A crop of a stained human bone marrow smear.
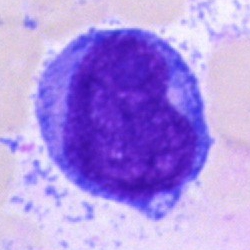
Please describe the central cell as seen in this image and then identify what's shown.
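Look first at the nucleus: it fills most of the cell, and a notch indents its right side. Around it, the cytoplasm is blue, and you won't find any granules in it. This is a blast.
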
